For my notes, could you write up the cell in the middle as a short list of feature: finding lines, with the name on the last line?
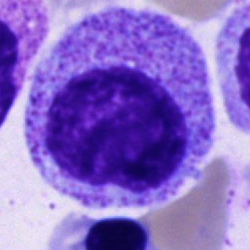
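Nucleus: in the lower part of the cell, a wider band of cytoplasm above
Chromatin: dark purple, fairly dense
Cytoplasm: abundant, pale bluish-lilac
Granules: fine, purple, scattered throughout the cytoplasm
Name: promyelocyte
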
